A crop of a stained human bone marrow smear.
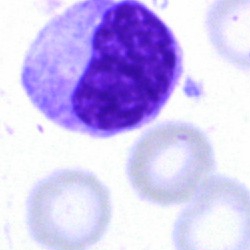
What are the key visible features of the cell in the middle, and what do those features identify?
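The nucleus is a single unlobed mass lying off-centre, toward the right side of the cell. A moderate amount of pale lilac cytoplasm fills the left part; it looks finely mottled, without coarse dark granules. This is a metamyelocyte.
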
